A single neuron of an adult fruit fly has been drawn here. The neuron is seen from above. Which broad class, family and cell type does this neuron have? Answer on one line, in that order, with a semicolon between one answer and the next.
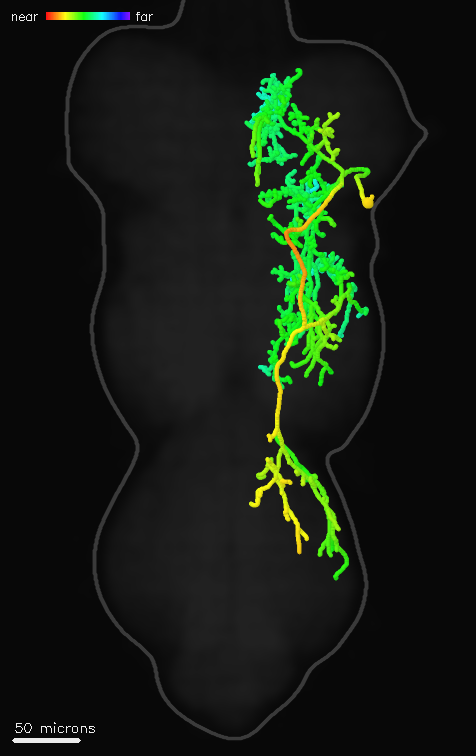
nerve-cord intrinsic neuron; hemilineage 19A; IN19A017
